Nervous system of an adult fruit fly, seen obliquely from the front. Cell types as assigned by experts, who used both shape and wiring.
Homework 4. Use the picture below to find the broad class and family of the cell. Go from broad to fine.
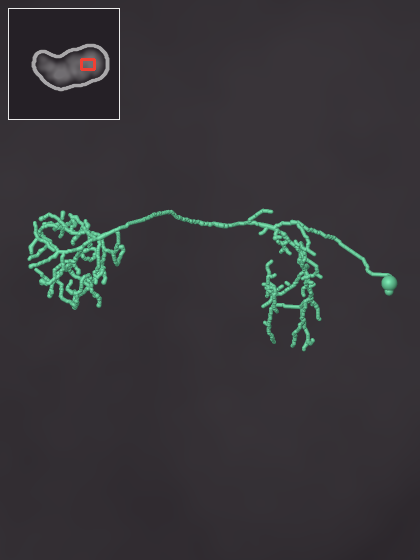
central-brain intrinsic neuron; hemilineage EBa1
